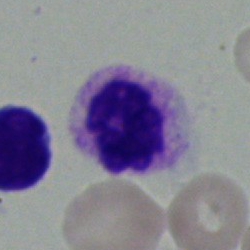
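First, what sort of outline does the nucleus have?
An irregular, lumpy one, with shallow notches.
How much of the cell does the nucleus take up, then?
Most of it.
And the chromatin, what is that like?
Dark purple and clumped, with a few paler patches here and there.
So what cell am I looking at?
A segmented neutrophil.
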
